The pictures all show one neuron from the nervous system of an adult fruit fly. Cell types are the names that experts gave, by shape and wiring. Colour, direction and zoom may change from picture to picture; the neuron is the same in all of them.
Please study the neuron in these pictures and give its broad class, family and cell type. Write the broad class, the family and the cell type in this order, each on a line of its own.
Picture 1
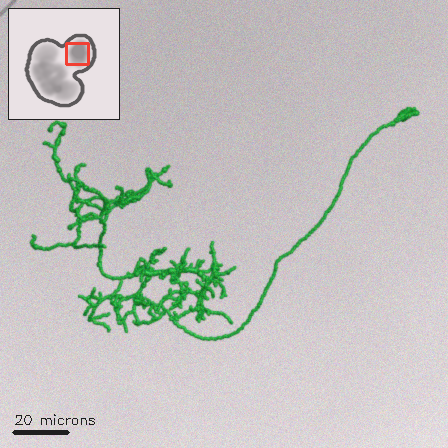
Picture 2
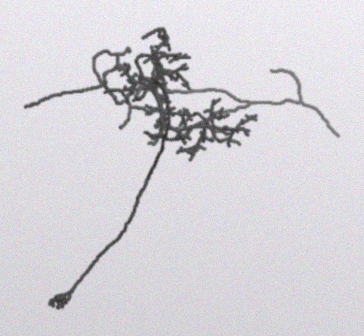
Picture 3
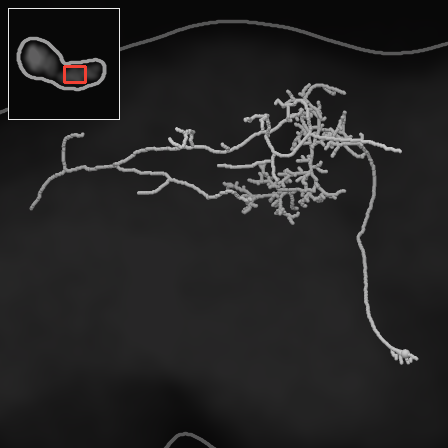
nerve-cord intrinsic neuron
hemilineage 06A
IN06A096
